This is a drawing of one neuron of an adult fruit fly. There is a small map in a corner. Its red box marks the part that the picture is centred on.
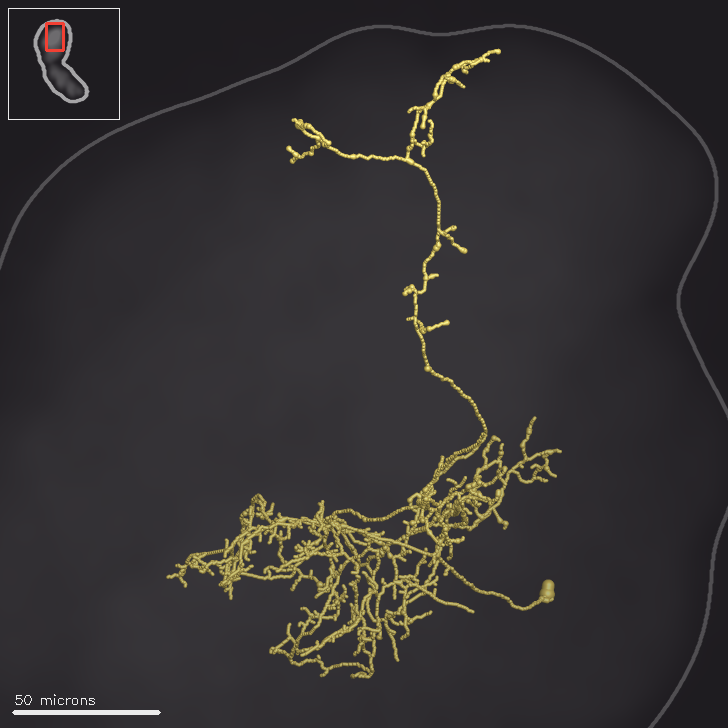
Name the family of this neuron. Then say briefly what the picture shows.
Its family is hemilineage LHl2_ventral. It is a central-brain intrinsic neuron. The cell body can be seen at the lower right of the picture. From top to bottom in the picture it spans about 200 microns.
